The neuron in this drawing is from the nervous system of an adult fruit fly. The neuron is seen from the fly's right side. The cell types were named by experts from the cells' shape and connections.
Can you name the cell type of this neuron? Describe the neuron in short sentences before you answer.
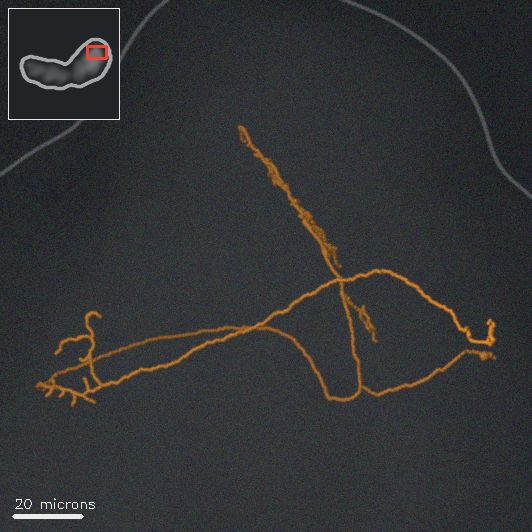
By the scale bar it is about 140 microns wide in this view. In this view it is wider than it is tall. This is a visual projection neuron. Its cell type is MeTu4e.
